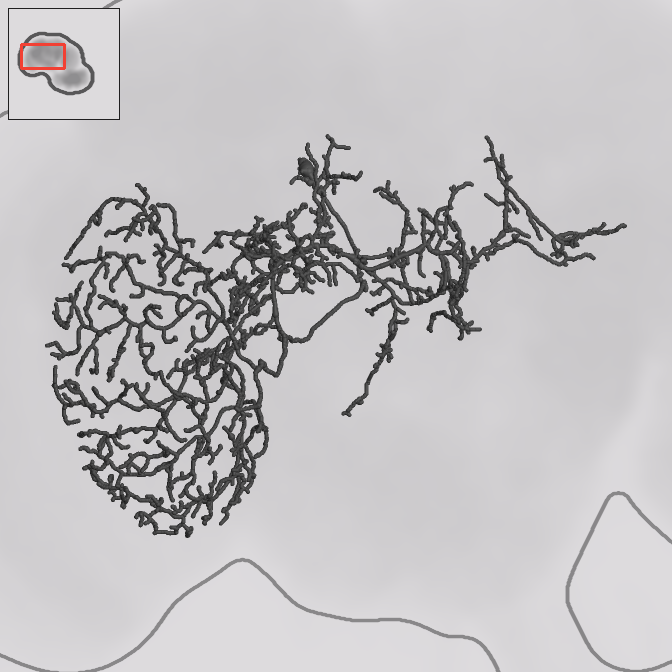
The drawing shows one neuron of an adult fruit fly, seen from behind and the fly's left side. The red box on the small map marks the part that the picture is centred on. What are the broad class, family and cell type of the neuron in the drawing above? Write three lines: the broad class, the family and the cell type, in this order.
visual centrifugal neuron
LT
LT35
